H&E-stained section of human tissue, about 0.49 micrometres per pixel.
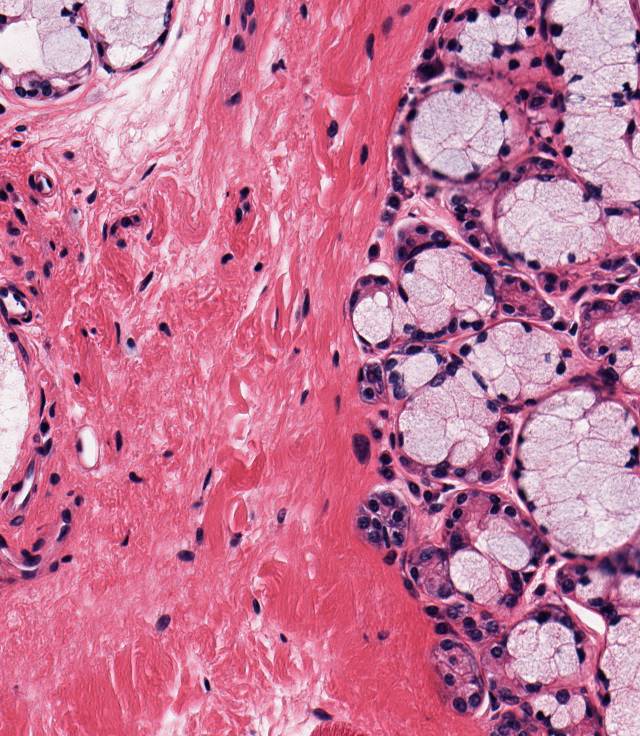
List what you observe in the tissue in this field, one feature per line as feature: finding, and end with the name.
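Acini: closely packed, filling right of field
Stroma: broad dense pink band, top to bottom, left and centre
Collagen: fibres mostly vertical along band
Cytoplasm: pale, finely foamy, greyish-pink in most acinar cells
Mucous cell nuclei: dark, flattened, pressed to acinar base
Tissue: minor salivary gland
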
